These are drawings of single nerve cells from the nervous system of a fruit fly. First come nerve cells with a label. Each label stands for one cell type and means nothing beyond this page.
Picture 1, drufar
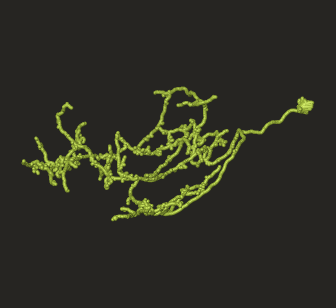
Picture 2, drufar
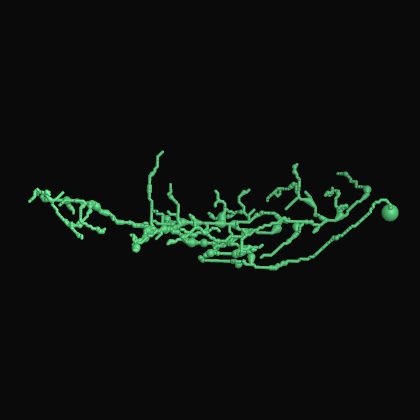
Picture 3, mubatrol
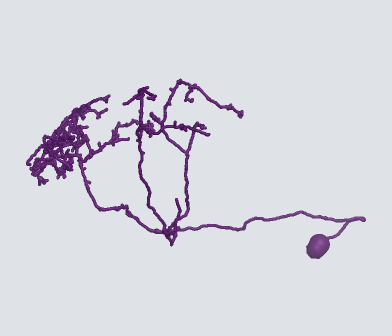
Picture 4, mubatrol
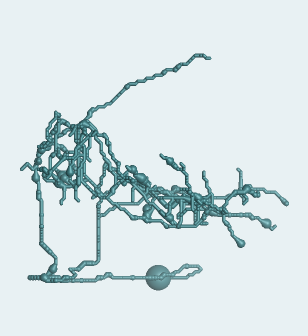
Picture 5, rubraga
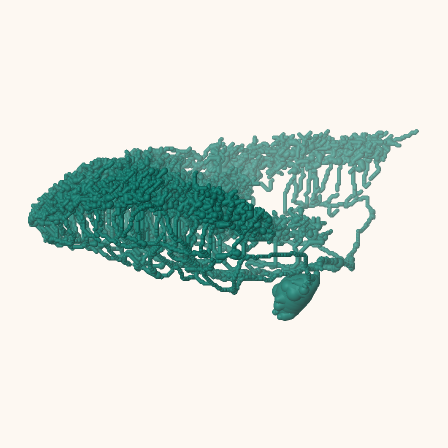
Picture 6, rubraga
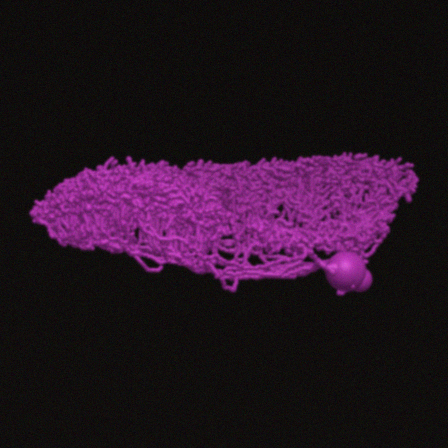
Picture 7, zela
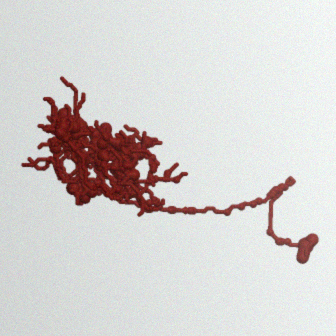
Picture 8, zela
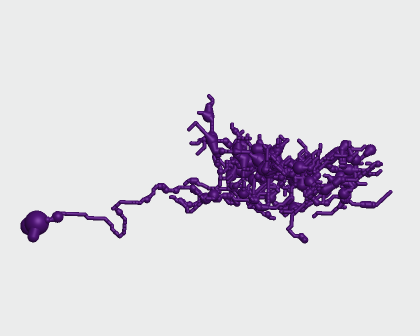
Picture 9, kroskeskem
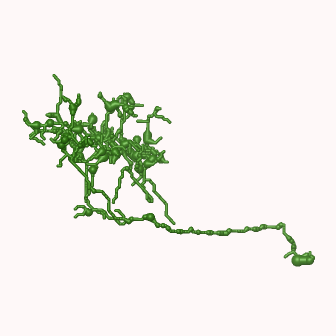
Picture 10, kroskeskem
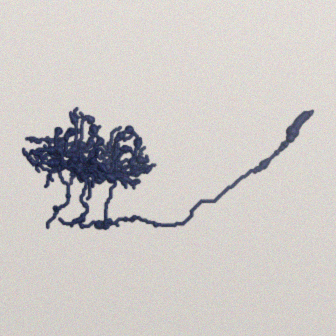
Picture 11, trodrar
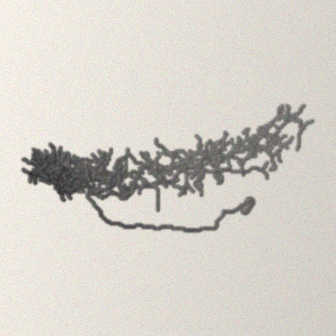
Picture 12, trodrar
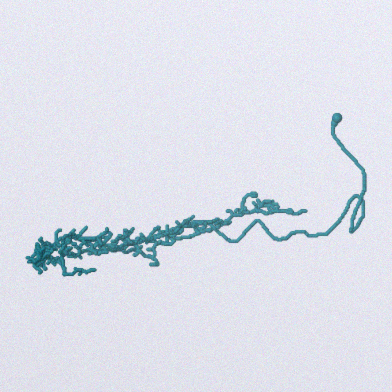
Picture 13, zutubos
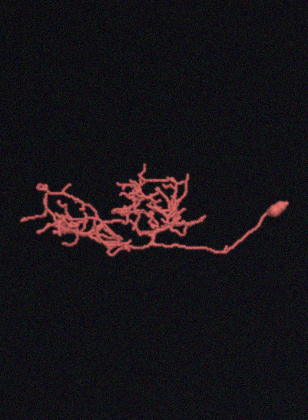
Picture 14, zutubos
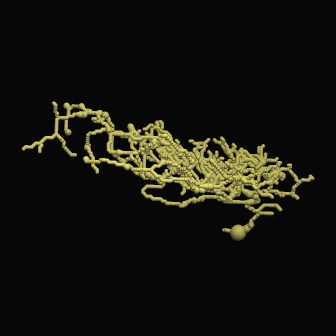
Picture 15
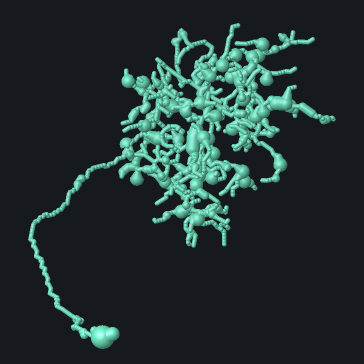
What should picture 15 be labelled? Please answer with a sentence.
It belongs to kroskeskem.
